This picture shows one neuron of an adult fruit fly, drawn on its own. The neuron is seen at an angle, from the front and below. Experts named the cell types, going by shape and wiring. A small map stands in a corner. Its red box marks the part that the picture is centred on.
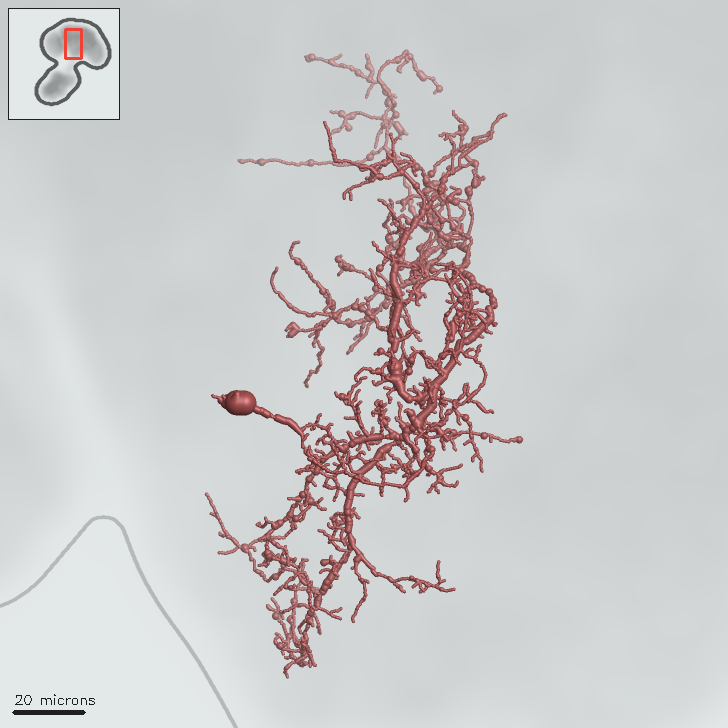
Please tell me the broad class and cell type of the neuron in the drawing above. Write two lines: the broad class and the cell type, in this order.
central-brain intrinsic neuron
GNG548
